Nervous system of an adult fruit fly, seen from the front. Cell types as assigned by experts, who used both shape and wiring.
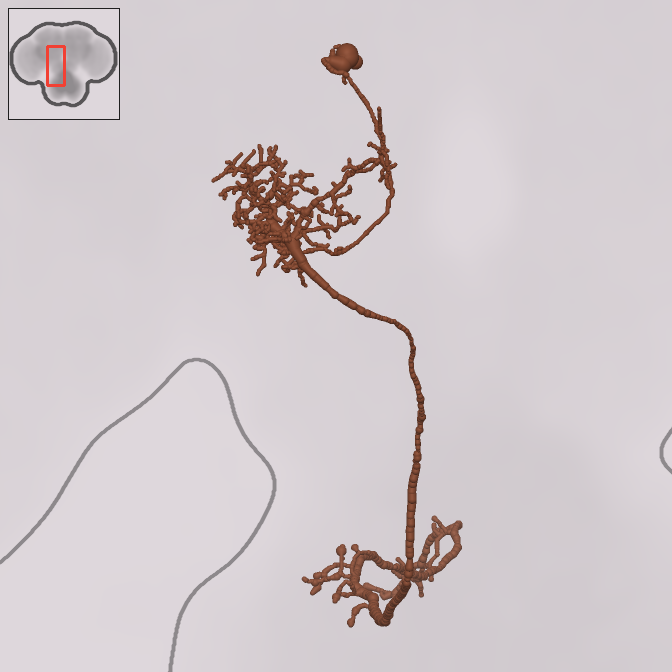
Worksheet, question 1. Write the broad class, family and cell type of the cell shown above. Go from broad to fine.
descending neuron; DNp; DNp15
